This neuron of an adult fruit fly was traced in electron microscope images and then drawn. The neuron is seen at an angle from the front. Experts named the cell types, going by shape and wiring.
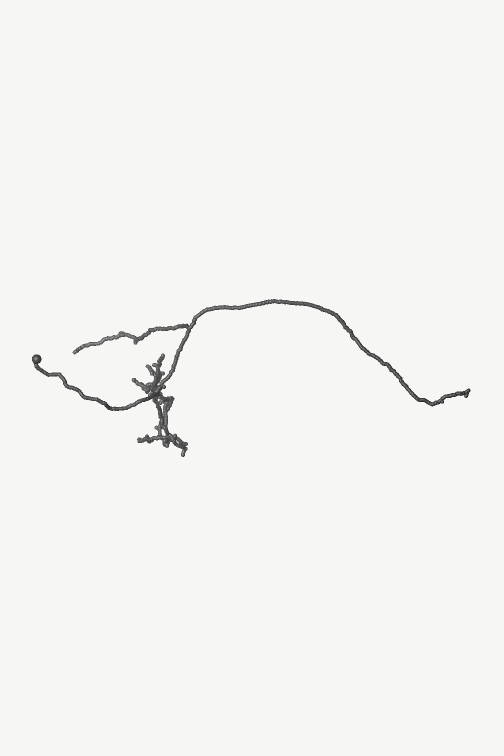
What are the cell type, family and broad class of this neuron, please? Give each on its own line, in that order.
CB2558
hemilineage ALl1_ventral
central-brain intrinsic neuron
